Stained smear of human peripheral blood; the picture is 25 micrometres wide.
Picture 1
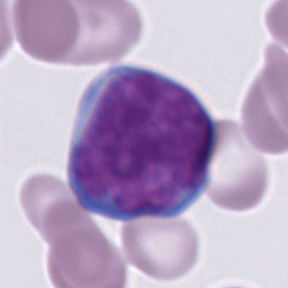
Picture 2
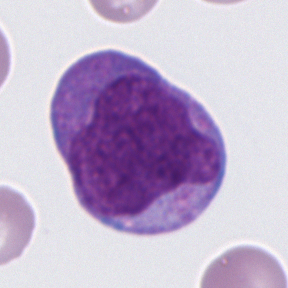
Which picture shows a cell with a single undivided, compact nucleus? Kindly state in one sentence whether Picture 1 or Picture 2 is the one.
Picture 1 shows a cell whose nucleus is a single compact round, oval or kidney-shaped mass.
